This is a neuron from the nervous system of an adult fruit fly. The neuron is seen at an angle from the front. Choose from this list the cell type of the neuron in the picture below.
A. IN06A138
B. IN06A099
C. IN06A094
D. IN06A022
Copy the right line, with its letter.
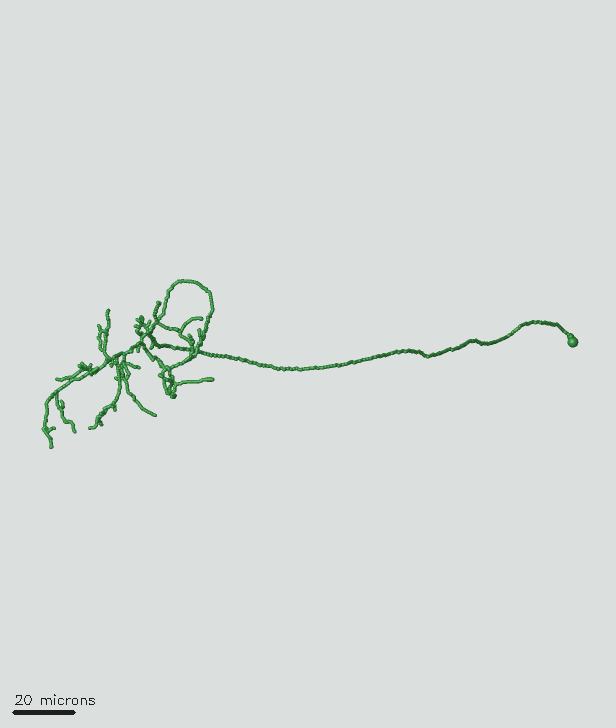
A. IN06A138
